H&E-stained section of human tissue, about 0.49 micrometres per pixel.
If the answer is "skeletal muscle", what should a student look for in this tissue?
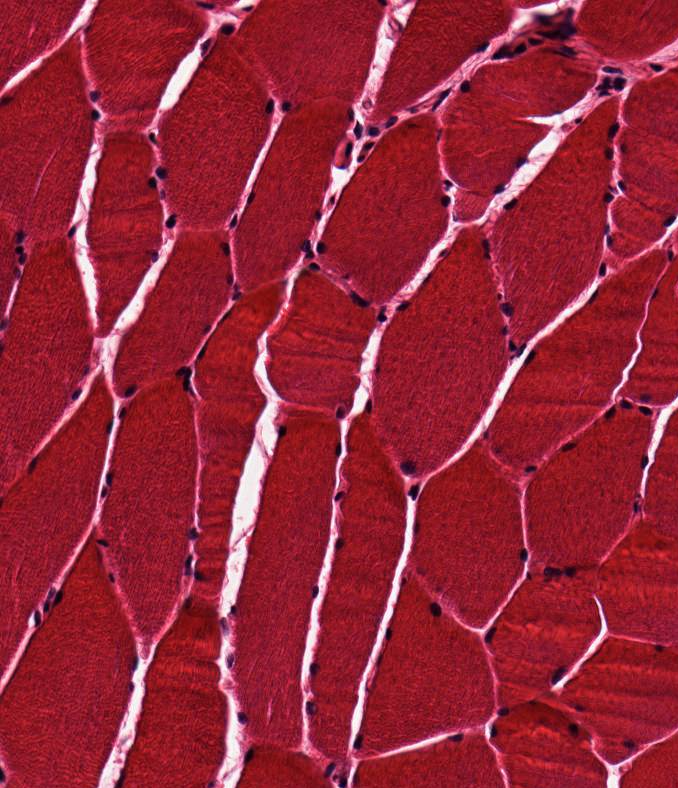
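First item, the nuclei: the small dark fibre nuclei lie at the edges of the fibres rather than in their centres, and that position goes with skeletal muscle.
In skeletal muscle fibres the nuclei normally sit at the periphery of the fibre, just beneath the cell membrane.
Second item, the staining: the fibre cytoplasm is a deep, even eosinophilic red throughout the field. Third item, the surroundings: no fat cells are present anywhere among the fibres. Fourth item, the spaces: the empty white clefts separating many fibres from one another are a shrinkage artefact.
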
